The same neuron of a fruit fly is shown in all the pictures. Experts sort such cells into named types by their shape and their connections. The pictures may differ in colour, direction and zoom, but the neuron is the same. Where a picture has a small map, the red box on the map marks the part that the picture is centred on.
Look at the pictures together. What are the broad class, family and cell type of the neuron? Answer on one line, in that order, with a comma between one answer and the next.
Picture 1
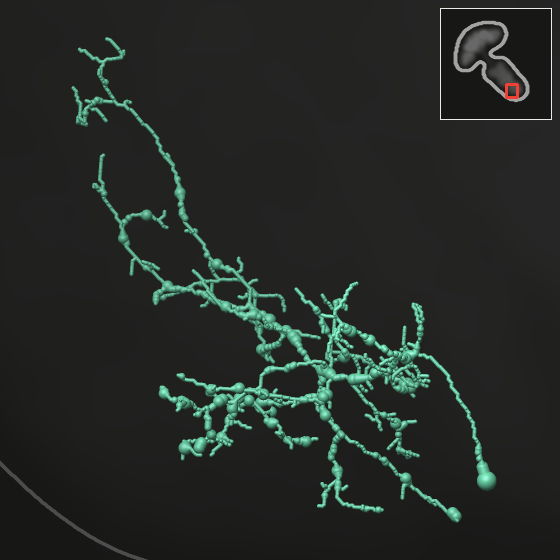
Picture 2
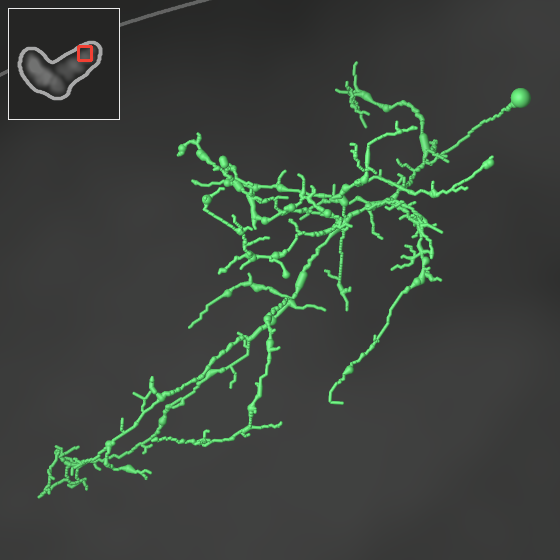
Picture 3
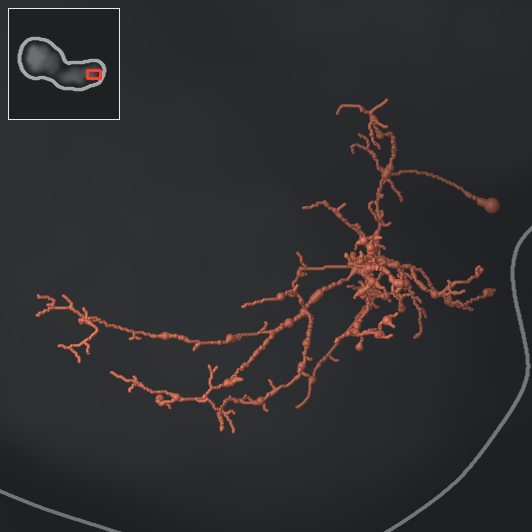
nerve-cord intrinsic neuron, hemilineage 20A.22A, IN20A.22A054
